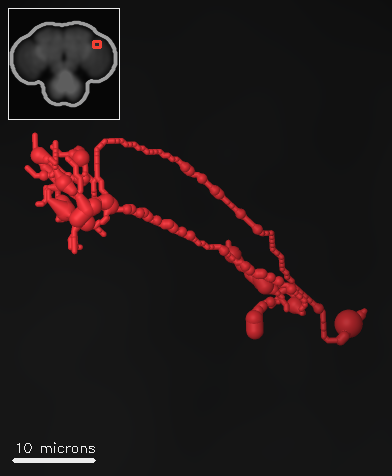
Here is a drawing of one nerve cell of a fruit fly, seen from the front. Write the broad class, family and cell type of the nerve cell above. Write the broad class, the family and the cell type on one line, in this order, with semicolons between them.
optic-lobe intrinsic neuron; T; T5b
